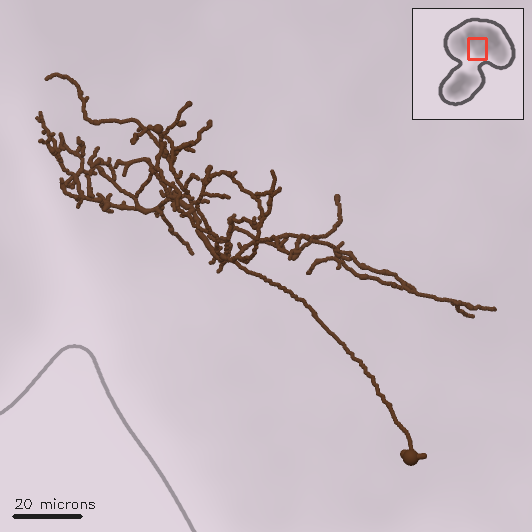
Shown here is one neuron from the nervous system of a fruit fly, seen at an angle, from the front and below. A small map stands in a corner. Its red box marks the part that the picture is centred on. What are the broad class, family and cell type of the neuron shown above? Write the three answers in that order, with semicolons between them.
central-brain intrinsic neuron; hemilineage MX3; CB3739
